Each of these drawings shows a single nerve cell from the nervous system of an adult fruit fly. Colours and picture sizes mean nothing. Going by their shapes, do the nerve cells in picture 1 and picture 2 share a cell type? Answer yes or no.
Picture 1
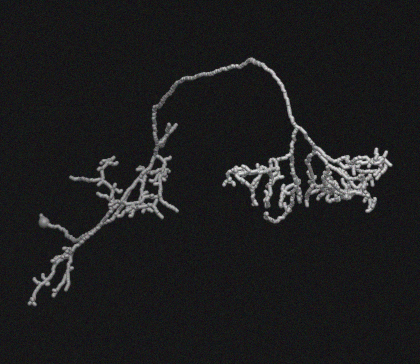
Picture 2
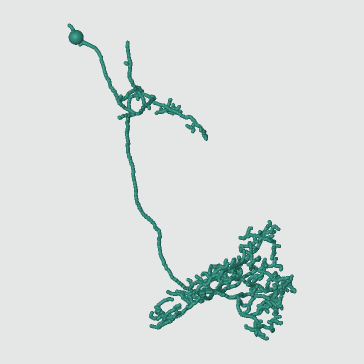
no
